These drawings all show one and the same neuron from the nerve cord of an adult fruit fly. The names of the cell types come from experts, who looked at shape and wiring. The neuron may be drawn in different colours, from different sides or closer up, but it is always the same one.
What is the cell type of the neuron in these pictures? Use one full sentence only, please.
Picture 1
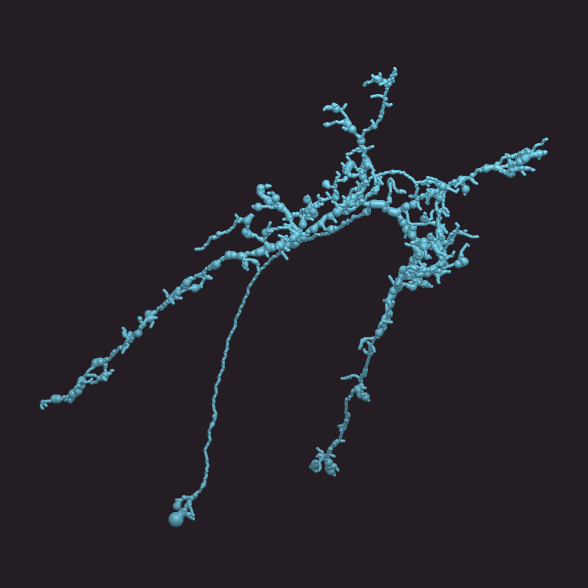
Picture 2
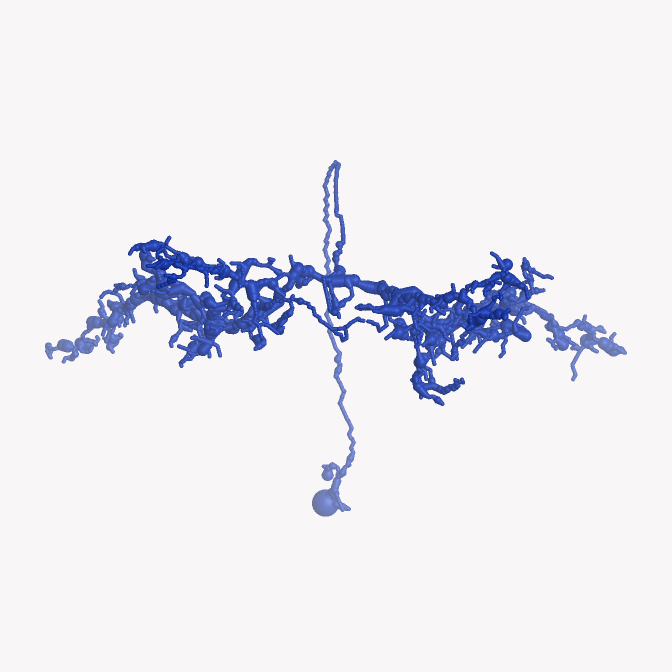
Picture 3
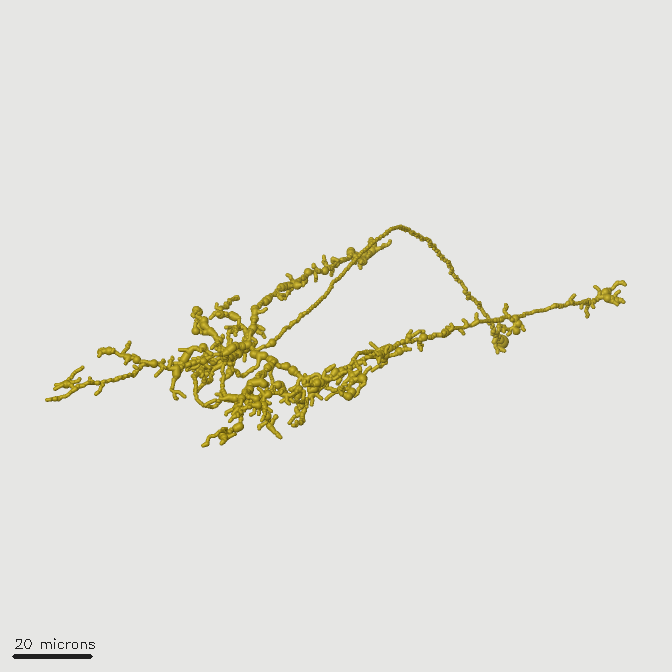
The neuron belongs to cell type IN00A019.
